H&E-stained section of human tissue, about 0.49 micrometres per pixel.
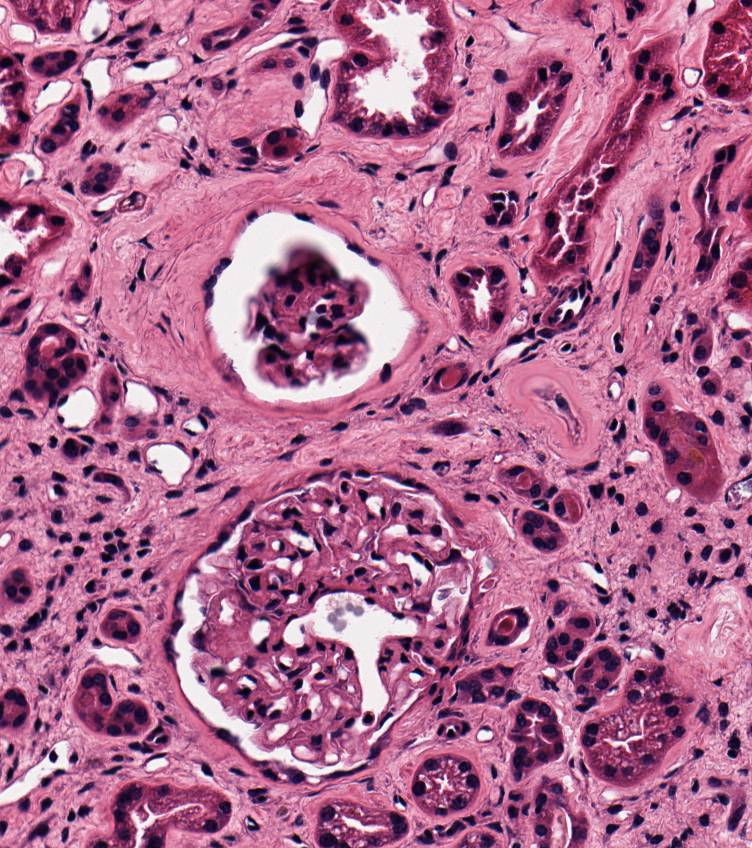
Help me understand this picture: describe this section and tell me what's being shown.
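Near the centre, two glomeruli sit one above the other, with tubules around them. See how the upper one is encircled by a thick, concentrically layered band of pink fibrous tissue. Cuboidal epithelial cells with pink cytoplasm and round dark nuclei line the tubules. Right of centre, a small arteriole has a thick, glassy, pale pink wall around a narrow lumen. This is renal cortex.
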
